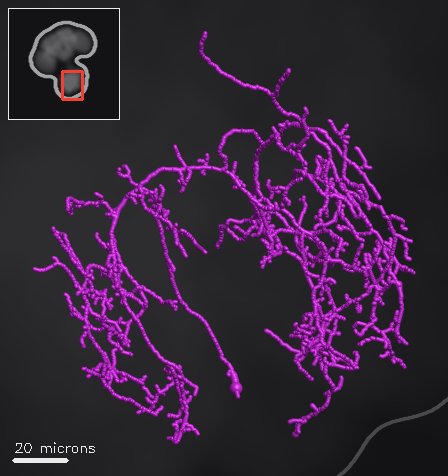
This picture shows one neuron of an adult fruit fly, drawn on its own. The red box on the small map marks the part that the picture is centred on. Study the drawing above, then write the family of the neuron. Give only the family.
hemilineage 12B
